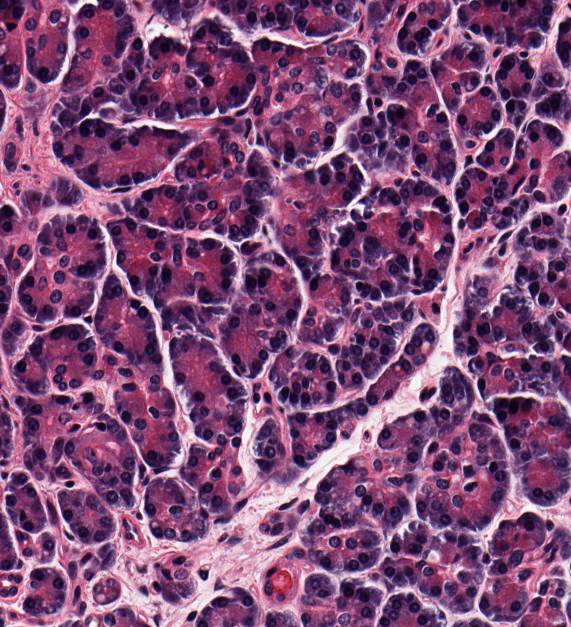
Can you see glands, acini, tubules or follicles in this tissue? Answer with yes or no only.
Yes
